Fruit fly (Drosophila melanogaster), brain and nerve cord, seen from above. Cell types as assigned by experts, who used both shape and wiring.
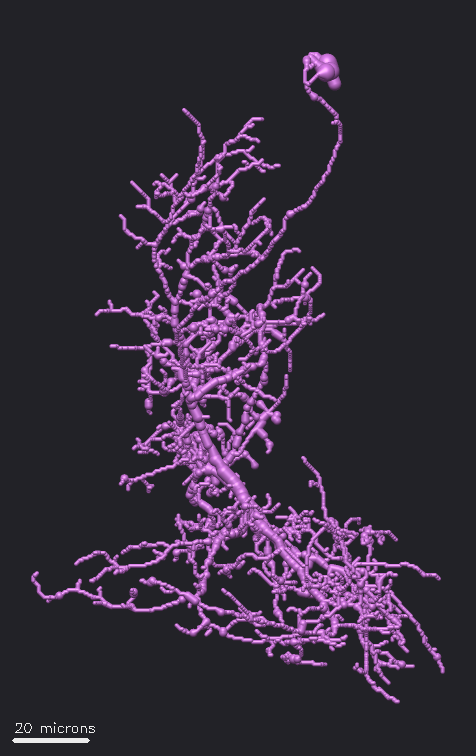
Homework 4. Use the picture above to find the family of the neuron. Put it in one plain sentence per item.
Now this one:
The family is hemilineage AOTUv1_ventral.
